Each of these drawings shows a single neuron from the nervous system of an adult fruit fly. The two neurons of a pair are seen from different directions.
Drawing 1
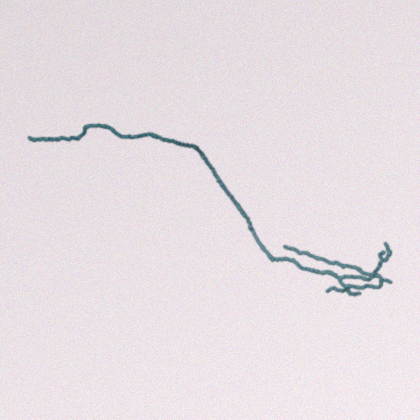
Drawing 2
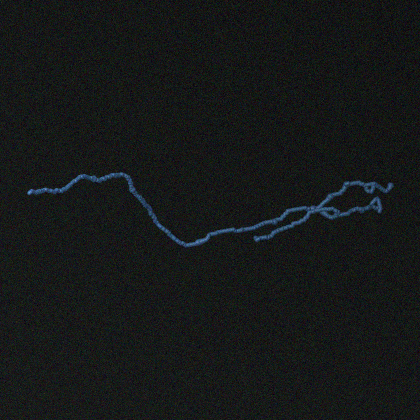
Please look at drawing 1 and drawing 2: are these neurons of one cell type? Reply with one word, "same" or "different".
different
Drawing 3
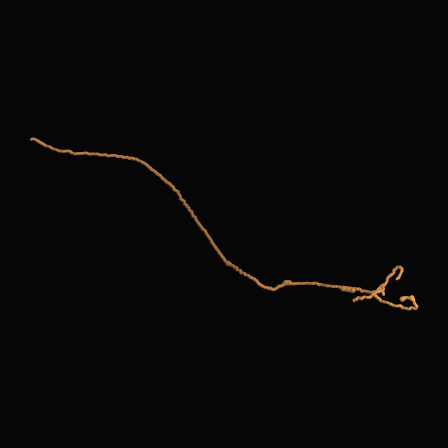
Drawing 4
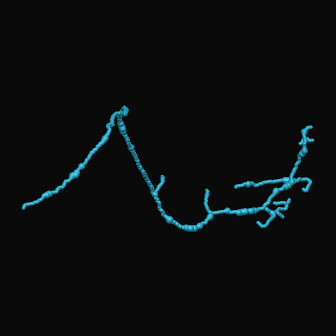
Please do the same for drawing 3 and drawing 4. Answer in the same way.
different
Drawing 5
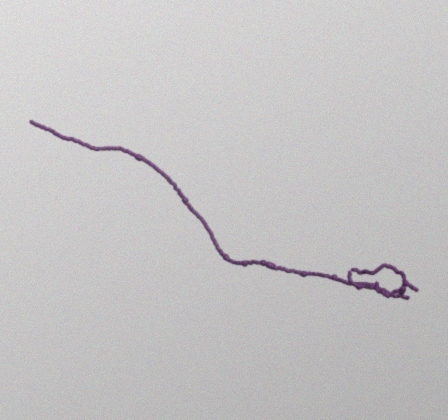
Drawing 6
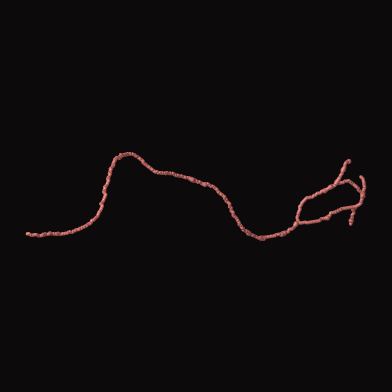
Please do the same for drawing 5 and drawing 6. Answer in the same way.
same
